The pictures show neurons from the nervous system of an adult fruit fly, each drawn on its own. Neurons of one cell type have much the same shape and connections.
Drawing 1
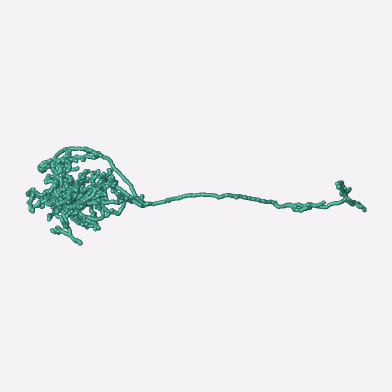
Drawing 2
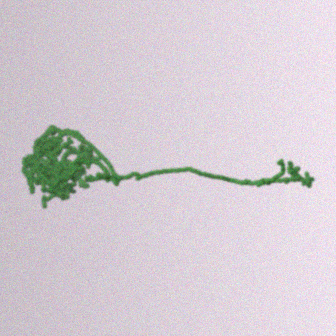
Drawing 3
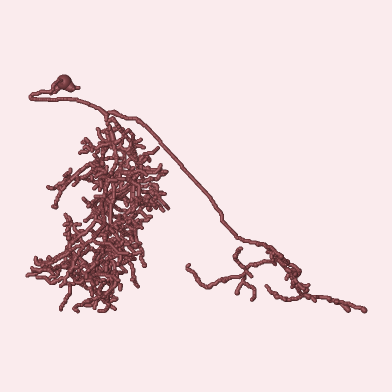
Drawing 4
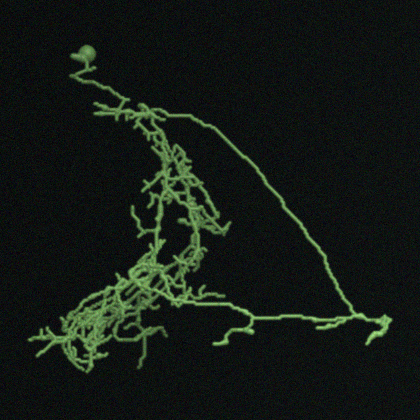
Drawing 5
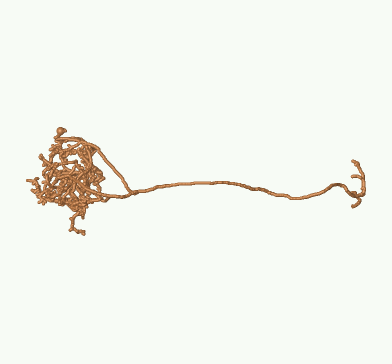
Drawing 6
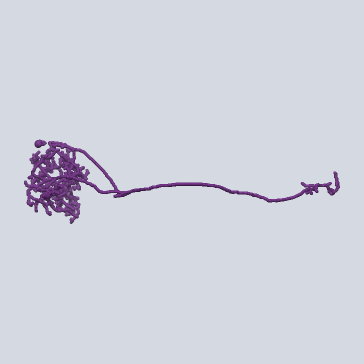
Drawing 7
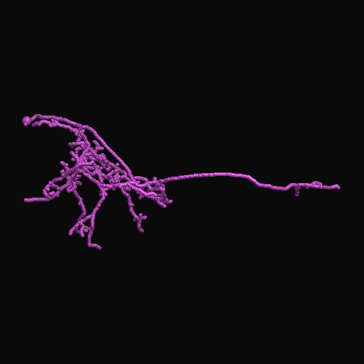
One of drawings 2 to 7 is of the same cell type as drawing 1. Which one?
2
